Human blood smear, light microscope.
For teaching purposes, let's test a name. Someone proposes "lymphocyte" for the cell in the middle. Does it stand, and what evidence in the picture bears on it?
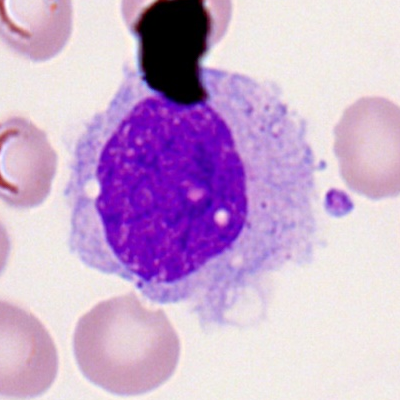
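First, the outline: it is irregular, with frayed, ruffled edges. Next, the cytoplasm is abundant, forming a wide zone around the nucleus.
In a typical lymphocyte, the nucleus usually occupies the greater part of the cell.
That wide zone therefore goes against lymphocyte. The cytoplasm is pale grey-blue and holds fine, dust-like pinkish granules. A few small clear round spots lie over the nucleus, and a dense black opaque blob overlies the top edge. Weighing all this, lymphocyte does not fit; the cell is a monocyte.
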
